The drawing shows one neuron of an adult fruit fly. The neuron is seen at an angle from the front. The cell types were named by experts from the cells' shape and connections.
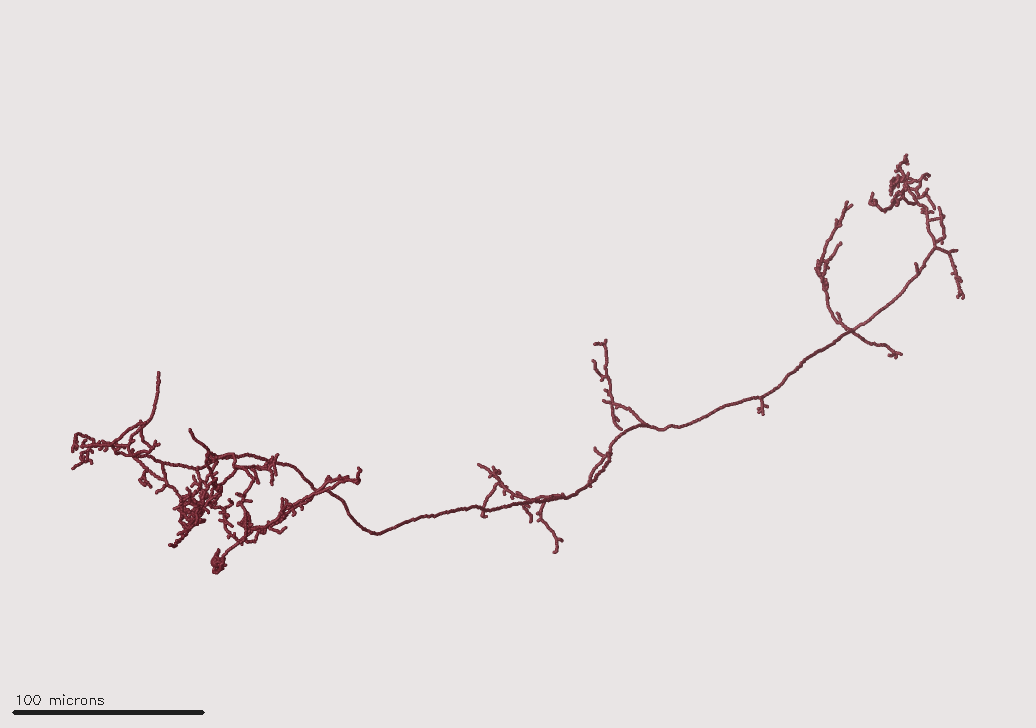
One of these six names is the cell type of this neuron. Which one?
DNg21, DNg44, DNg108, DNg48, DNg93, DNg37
DNg21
